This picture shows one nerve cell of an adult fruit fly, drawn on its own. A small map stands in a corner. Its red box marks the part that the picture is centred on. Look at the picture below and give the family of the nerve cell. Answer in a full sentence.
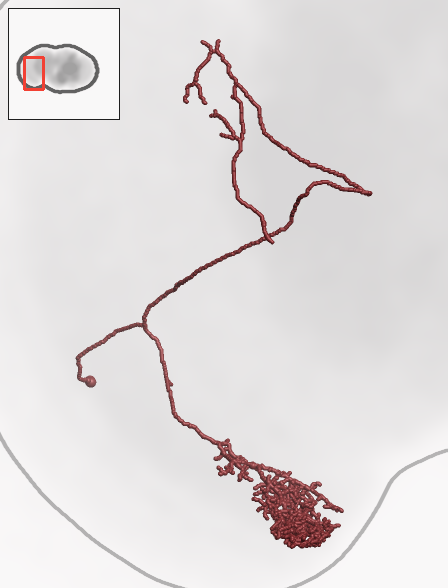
The family is MeVP.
